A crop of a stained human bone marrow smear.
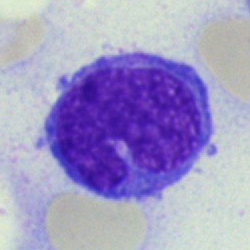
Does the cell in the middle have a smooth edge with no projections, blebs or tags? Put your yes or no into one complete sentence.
No, ragged or frayed parts, projections, blebs or tags interrupt the cell's outline.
